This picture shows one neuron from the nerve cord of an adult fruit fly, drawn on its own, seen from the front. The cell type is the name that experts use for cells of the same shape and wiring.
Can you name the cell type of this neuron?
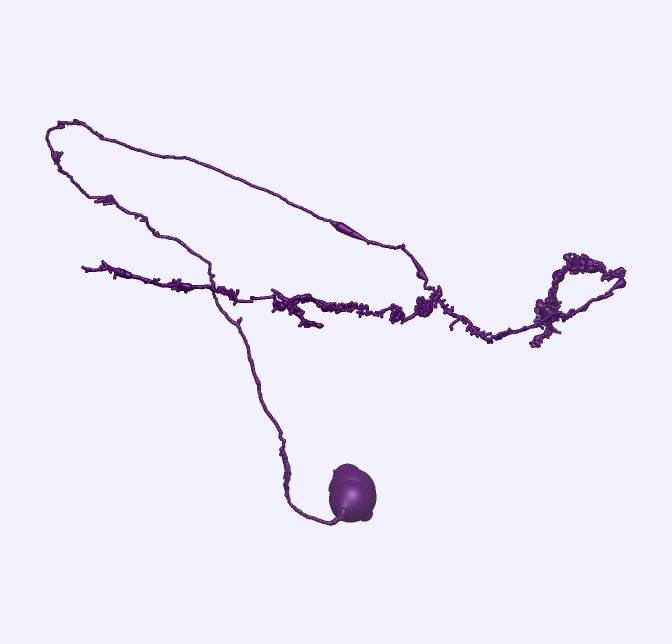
IN21A087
